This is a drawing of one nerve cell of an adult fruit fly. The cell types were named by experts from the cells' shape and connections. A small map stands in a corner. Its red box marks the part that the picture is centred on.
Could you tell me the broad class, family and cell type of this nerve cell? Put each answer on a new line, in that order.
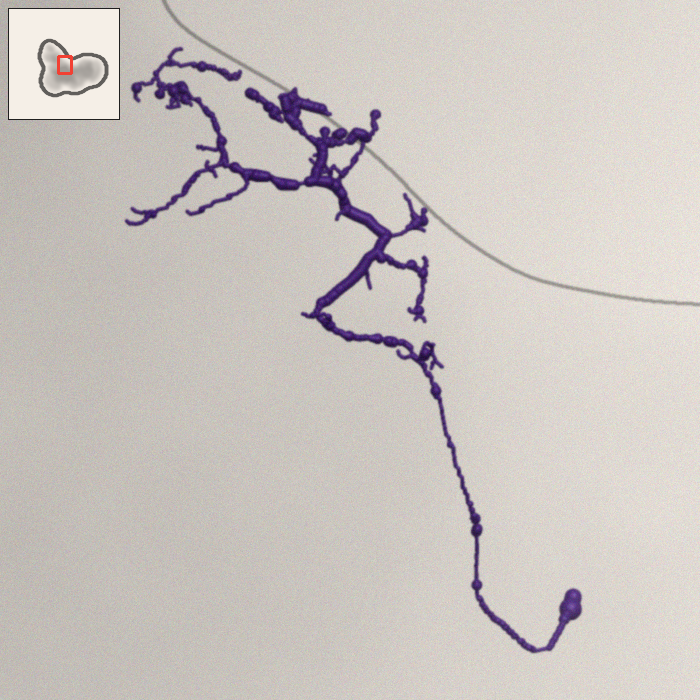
nerve-cord intrinsic neuron
hemilineage 03B
IN03B077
